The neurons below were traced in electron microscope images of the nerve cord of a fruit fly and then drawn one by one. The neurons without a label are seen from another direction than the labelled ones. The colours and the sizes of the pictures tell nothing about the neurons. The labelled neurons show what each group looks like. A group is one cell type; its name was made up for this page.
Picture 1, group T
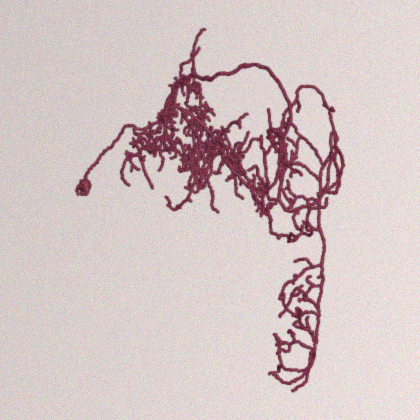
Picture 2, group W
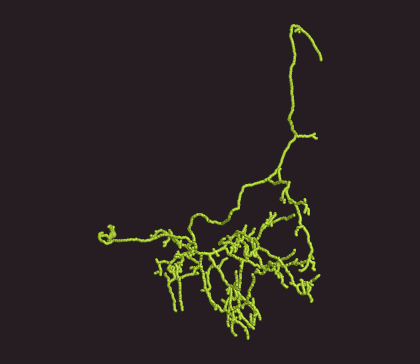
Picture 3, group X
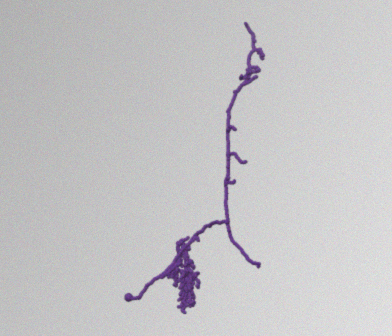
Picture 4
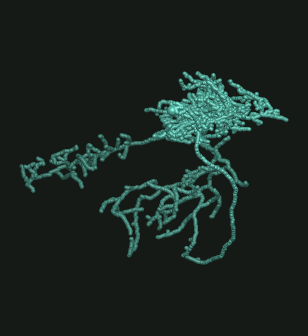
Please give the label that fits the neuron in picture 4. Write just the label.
group T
